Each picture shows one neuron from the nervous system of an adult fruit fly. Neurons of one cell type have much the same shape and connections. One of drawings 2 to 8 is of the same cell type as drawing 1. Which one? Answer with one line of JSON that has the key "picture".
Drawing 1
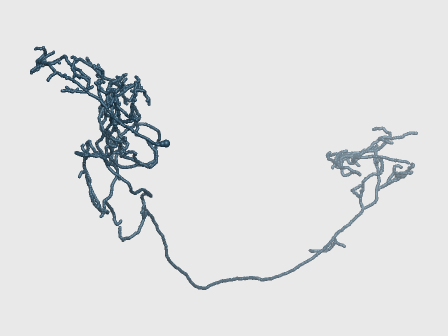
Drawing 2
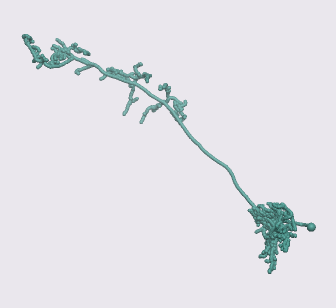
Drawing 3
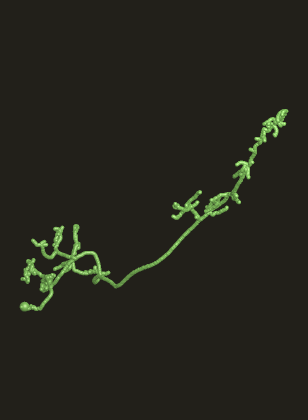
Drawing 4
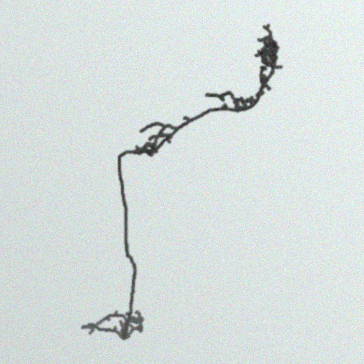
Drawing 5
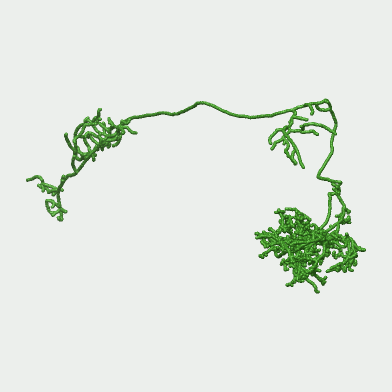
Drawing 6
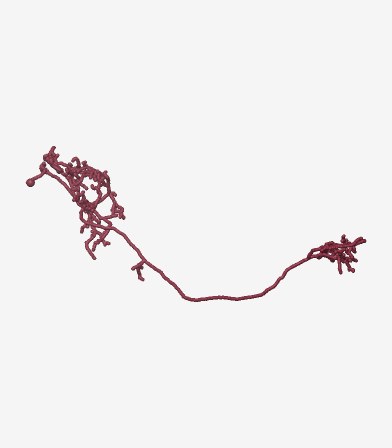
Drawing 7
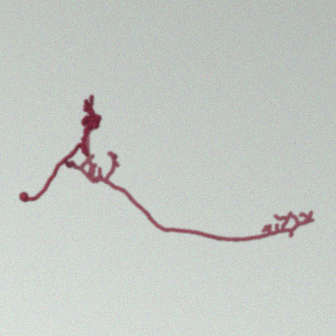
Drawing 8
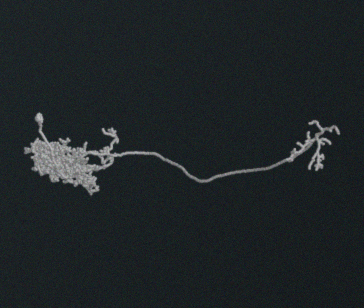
{"picture": 6}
